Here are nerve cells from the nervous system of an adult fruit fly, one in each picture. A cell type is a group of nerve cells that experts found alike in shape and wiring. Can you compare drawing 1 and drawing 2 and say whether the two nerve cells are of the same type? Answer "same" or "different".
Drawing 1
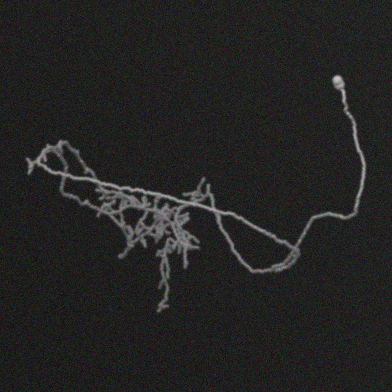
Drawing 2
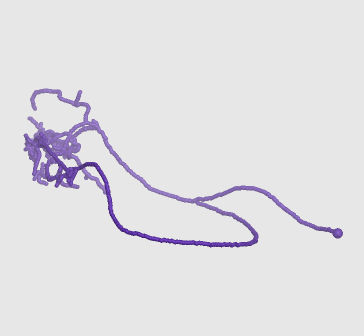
same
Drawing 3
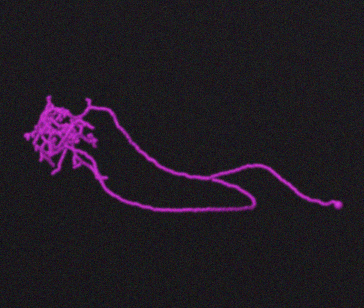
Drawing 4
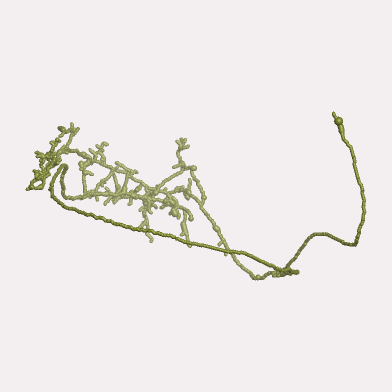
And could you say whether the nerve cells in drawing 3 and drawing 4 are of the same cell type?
different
